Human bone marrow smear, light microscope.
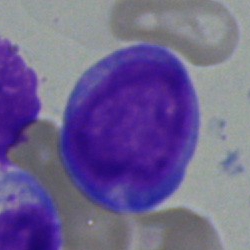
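Blast, the cell in the middle of the field. Along its edge I see no surface projections or blebs. The cytoplasm forms only a thin rim around the nucleus, and that rim is deep blue. Looking closely, I can find no granules in it.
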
